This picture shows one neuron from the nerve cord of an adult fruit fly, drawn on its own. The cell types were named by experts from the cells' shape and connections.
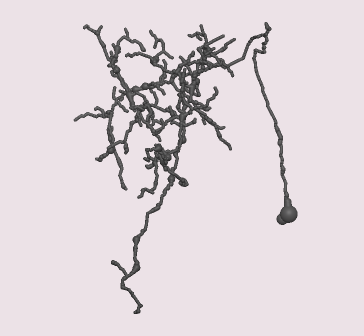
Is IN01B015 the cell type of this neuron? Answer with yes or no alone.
no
